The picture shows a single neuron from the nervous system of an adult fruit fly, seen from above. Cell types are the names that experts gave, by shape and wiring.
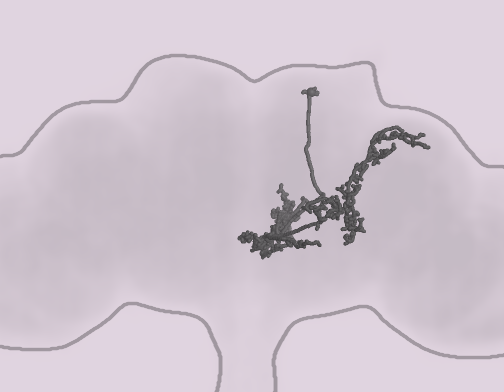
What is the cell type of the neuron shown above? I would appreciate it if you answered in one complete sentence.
So far as cell type goes, this neuron is AVLP460.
